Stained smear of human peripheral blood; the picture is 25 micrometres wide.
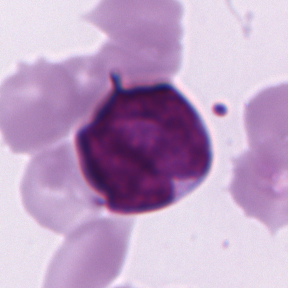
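Myeloblast, the nucleated cell at the centre of a stained smear of human peripheral blood seen by light microscope. The nucleus fills almost the whole cell. The outline is roughly round with a few slightly flattened sides, and a single small pointed tag sticks out from the top edge. No distinct granules are visible.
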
